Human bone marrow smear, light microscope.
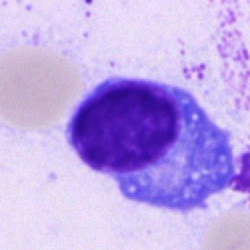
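Plasma cell at the centre of a stained human bone marrow smear viewed by light microscopy. No distinct nucleolus stands out within its nucleus. A moderate rim of blue cytoplasm extends mainly to the right of the nucleus and holds several small clear vacuoles. No coloured granules are visible in the cytoplasm.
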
